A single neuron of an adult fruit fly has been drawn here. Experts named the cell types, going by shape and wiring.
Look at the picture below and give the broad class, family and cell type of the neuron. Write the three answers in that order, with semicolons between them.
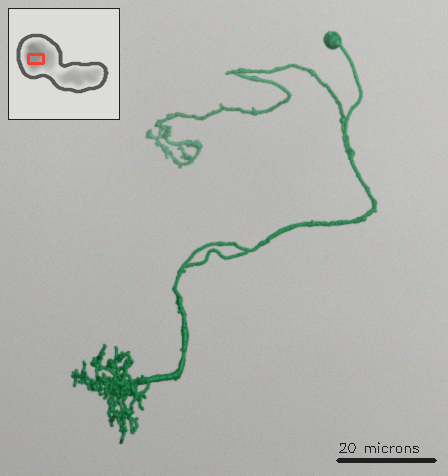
visual projection neuron; LPC; LPC1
